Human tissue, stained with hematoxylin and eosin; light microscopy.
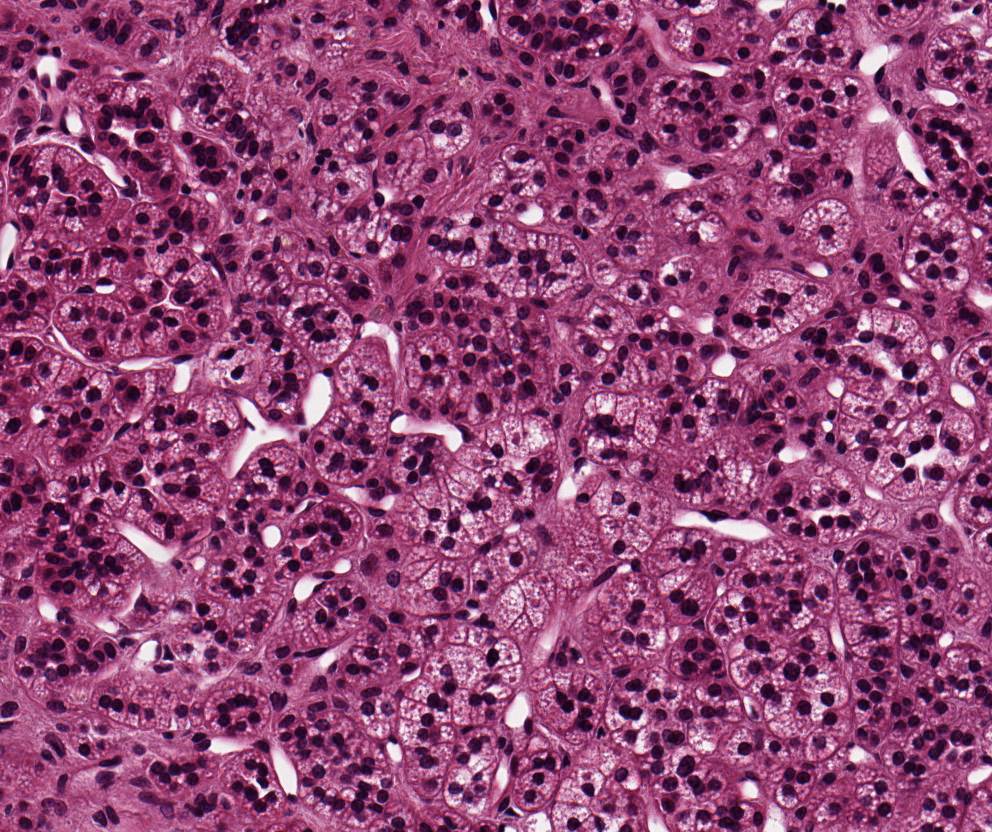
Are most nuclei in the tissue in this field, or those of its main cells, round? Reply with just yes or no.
Yes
